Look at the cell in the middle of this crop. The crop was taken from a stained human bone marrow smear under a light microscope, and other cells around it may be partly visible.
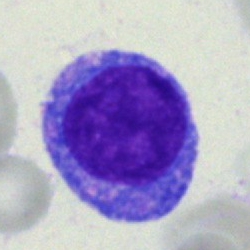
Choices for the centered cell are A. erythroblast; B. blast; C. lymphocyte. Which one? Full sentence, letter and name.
In this crop the middle cell is a blast, so option B is the correct answer.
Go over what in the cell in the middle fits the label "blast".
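First, what fits: the nucleus fills most of this blast.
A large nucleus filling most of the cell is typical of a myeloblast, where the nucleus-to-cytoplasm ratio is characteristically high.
Next, what fits less: a moderate rim of cytoplasm remains around the nucleus.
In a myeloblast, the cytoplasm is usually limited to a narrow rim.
Also seen: a round to slightly oval outline with a fairly smooth edge, deep blue cytoplasm, and dense purple chromatin with a few paler patches.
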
